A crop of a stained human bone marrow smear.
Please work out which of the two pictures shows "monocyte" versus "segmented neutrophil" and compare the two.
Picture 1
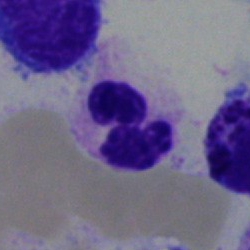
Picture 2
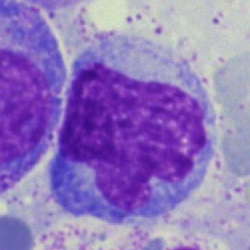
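Let's start with the names: picture 1 is the segmented neutrophil, and picture 2 is the monocyte. In picture 1, look at the chromatin: dense, dark purple and clumped, with no nucleoli visible.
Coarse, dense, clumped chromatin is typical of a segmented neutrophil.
The outer edge of its cytoplasm is faint and poorly defined, and a large pale grey red cell lies against its lower left side. Now picture 2: a roughly round cell whose irregular nucleus takes up most of it and has notches along its lower edge.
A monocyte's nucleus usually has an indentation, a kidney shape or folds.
Its cytoplasm is pale grey-blue, without distinct granules.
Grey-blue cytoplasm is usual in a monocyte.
Another cell with a purple nucleus lies close against its left side.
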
